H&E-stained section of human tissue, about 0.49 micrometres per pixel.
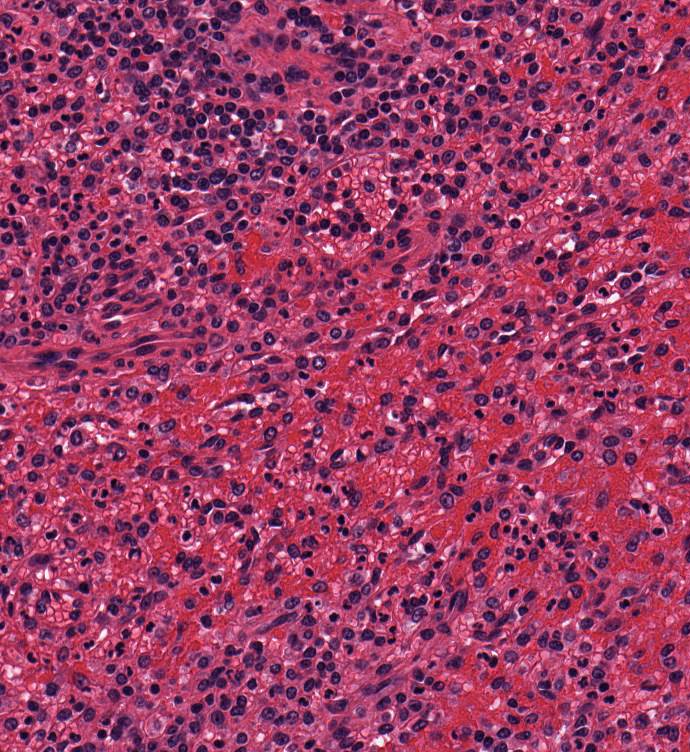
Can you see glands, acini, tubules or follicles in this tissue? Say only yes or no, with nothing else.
No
